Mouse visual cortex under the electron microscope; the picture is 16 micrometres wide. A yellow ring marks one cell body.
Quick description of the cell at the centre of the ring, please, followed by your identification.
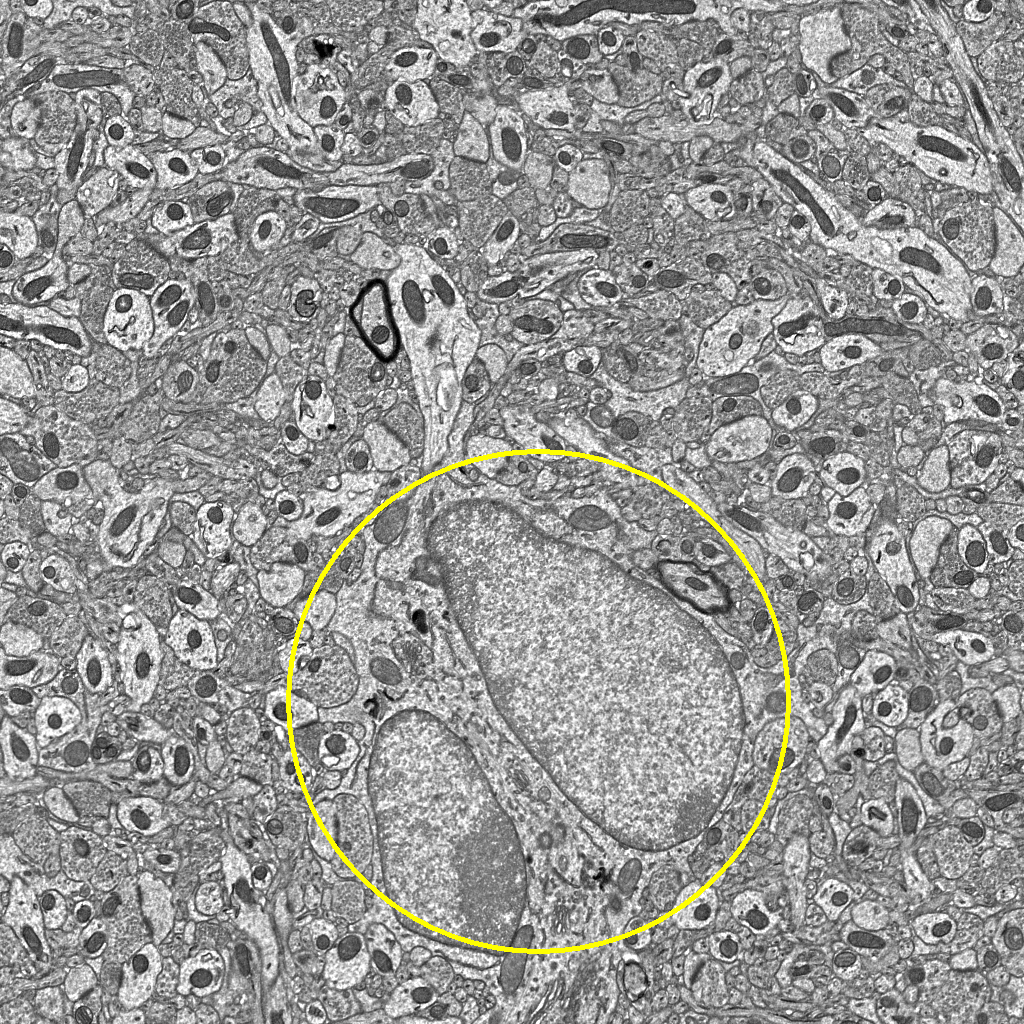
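A large elongated oval nucleus, smooth, nearly whole, lies diagonally from upper left to lower right. Its fine, even chromatin darkens in a patch along the envelope at the lower right end. A few small, very dark, irregular bodies lie in cytoplasm to its left. A pale process runs upward from the body's upper left end. Astrocyte.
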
